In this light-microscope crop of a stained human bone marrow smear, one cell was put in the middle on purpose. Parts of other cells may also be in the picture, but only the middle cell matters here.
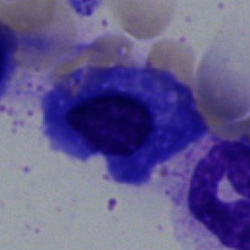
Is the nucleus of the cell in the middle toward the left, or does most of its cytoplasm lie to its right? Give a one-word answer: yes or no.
Yes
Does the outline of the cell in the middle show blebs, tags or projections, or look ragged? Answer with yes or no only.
Yes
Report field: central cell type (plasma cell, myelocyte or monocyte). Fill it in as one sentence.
Centrally within this crop lies a plasma cell.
